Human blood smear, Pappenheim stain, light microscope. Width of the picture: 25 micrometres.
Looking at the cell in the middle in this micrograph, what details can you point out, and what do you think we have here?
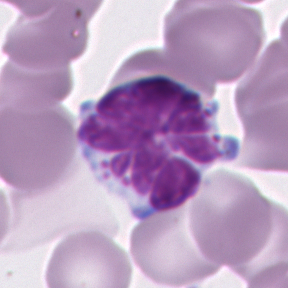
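Nucleus first: it is split into several petal-like lobes by clefts radiating from near its centre, and it fills most of the cell. Cytoplasm next: a narrow pale blue rim, widest at the lower left. Cell edge last: small rounded blebs bulge from it, clearest on the right side. The name: large granular lymphocyte.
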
